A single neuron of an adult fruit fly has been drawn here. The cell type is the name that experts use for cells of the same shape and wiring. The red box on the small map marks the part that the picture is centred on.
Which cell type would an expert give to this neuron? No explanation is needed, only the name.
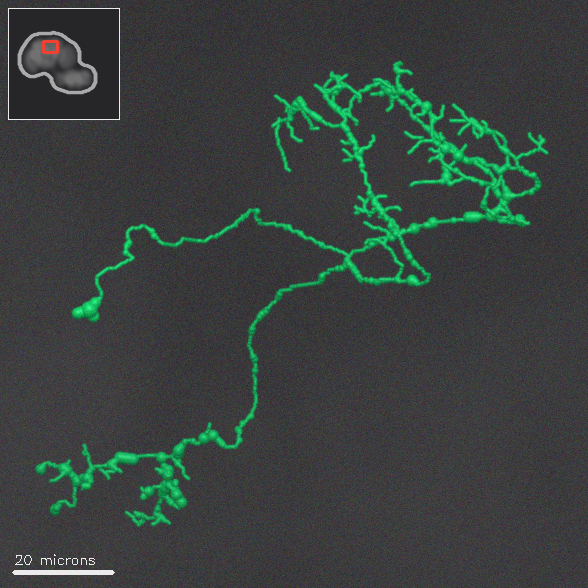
AOTU018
